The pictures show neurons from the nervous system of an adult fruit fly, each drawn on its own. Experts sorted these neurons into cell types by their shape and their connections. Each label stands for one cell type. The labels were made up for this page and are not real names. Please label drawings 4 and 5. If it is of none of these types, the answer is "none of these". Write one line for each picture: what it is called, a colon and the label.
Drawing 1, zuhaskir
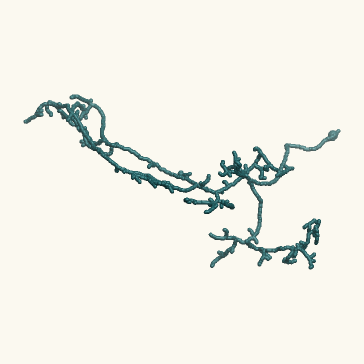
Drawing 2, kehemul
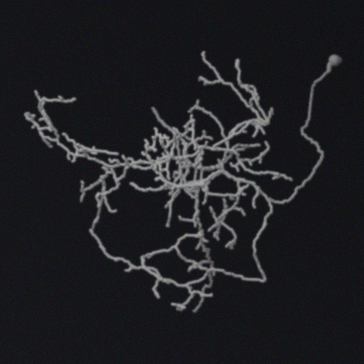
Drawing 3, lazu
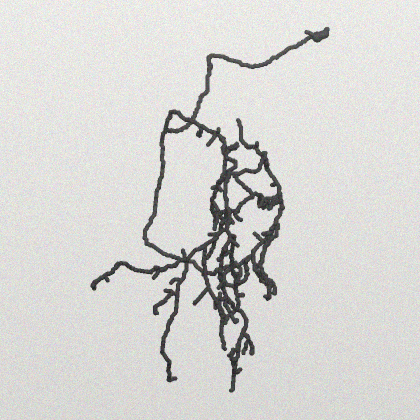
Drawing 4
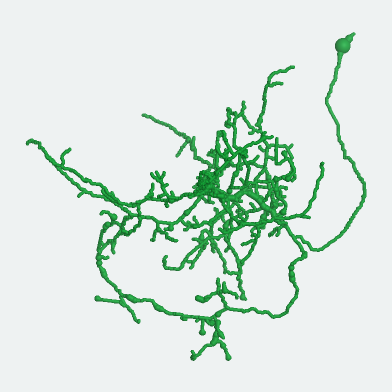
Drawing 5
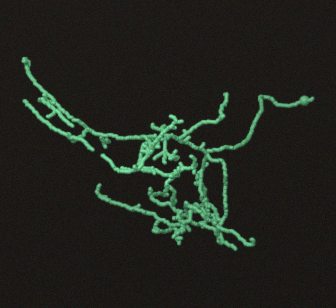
4: kehemul
5: none of these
